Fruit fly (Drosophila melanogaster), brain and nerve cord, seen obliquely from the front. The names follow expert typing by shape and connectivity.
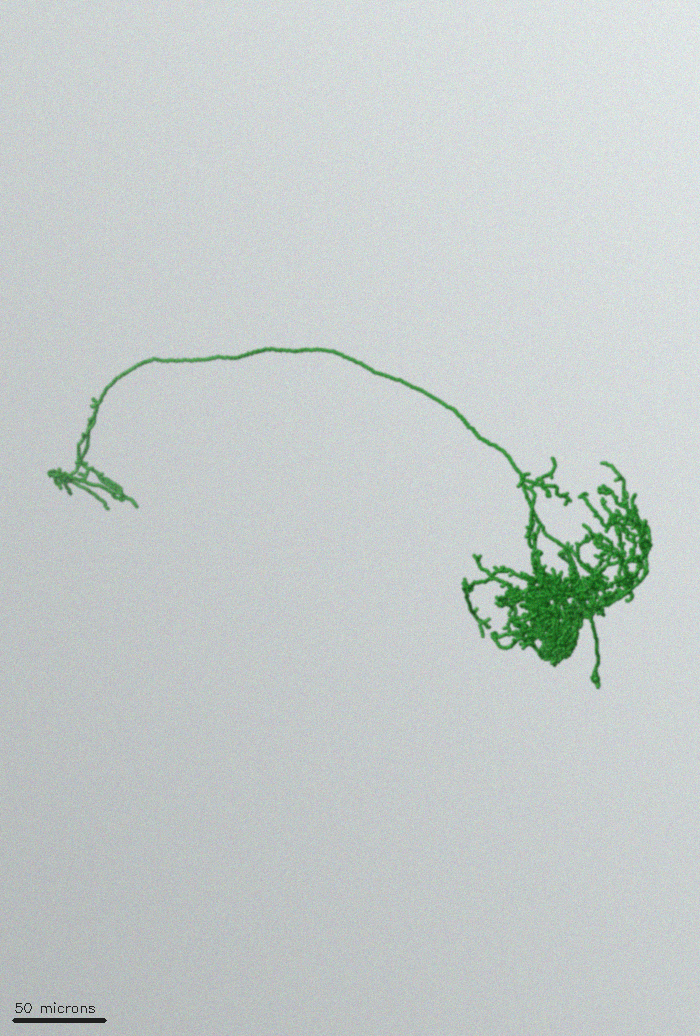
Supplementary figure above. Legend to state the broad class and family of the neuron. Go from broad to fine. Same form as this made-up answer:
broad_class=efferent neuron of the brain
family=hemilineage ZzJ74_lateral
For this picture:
broad_class=central-brain intrinsic neuron
family=hemilineage VLPl&p2_lateral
